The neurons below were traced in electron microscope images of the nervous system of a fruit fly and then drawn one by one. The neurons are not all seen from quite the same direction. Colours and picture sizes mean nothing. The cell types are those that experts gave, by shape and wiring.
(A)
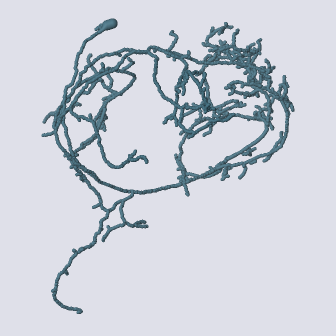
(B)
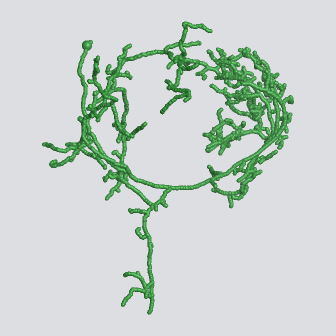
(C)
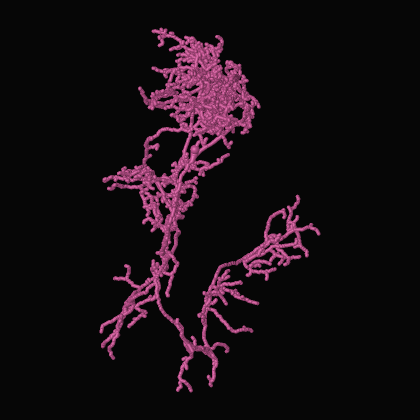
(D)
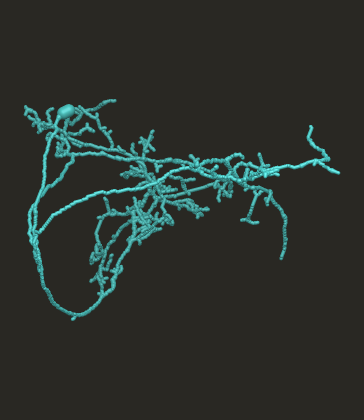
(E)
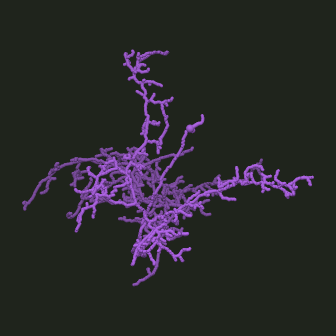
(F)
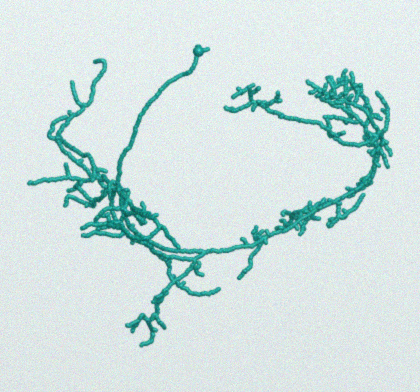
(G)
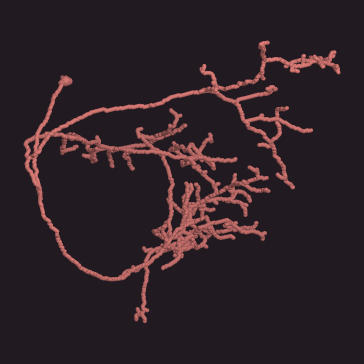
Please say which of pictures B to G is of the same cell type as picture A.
B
